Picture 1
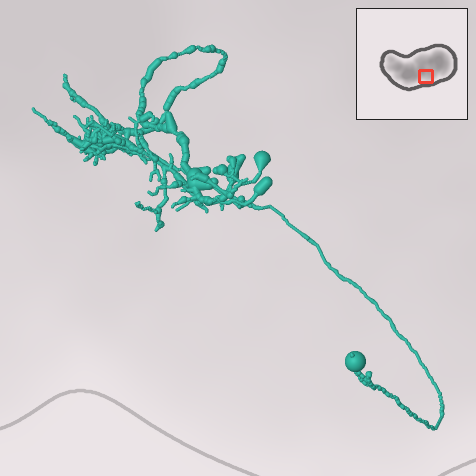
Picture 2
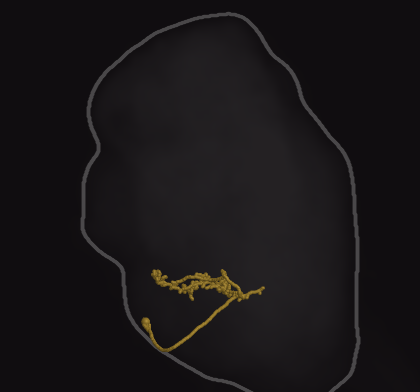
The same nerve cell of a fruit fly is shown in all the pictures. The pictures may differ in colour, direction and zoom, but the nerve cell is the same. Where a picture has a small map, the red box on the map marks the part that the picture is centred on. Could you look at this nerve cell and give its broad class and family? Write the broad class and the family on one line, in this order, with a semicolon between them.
central-brain intrinsic neuron; hemilineage MD3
